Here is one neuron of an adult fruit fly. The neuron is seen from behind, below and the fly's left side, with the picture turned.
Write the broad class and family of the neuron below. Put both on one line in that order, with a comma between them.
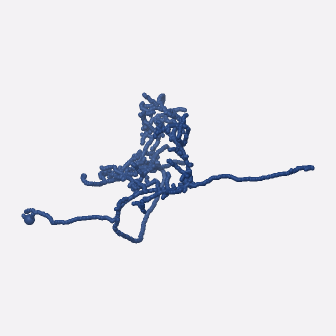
central-brain intrinsic neuron, hemilineage SLPal2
